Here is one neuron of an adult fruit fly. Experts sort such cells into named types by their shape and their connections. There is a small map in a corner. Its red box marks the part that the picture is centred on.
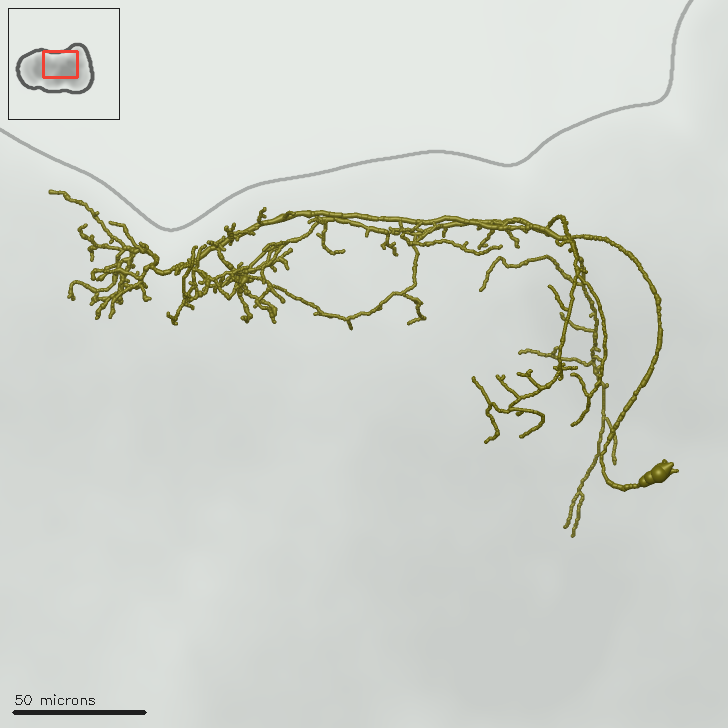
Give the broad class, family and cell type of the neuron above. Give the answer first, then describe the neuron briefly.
This is a central-brain intrinsic neuron. Its family is hemilineage SLPav1_lateral. Its cell type is LNd_b. From left to right in the picture it spans about 250 microns. Dozens of branch ends can be seen.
